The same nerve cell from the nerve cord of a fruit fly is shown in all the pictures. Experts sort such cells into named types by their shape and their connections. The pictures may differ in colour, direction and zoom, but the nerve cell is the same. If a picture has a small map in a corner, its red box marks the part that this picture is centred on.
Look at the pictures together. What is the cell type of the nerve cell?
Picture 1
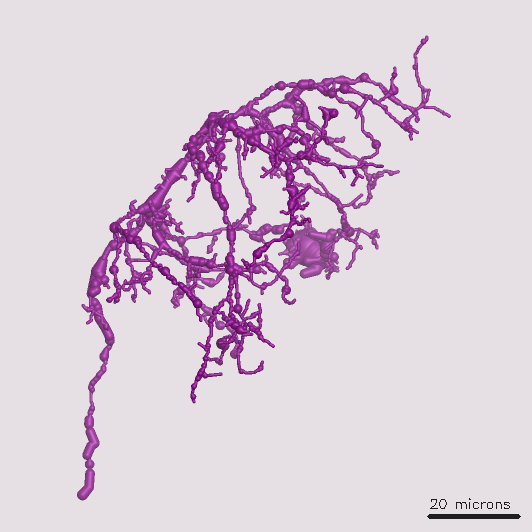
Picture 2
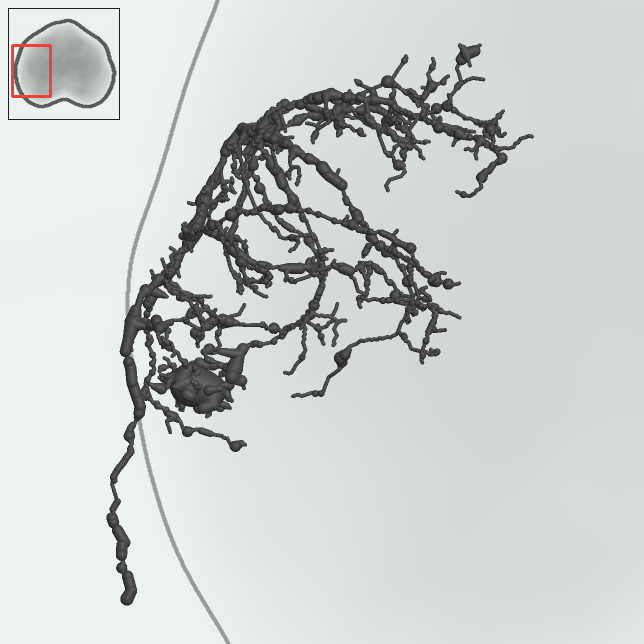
Sternal posterior rotator MN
